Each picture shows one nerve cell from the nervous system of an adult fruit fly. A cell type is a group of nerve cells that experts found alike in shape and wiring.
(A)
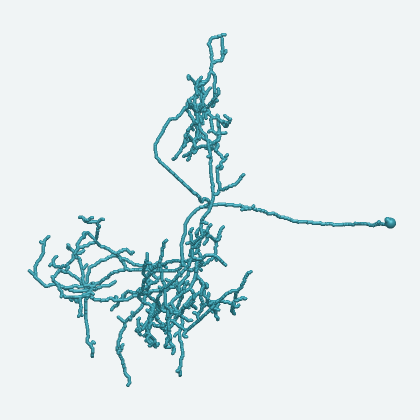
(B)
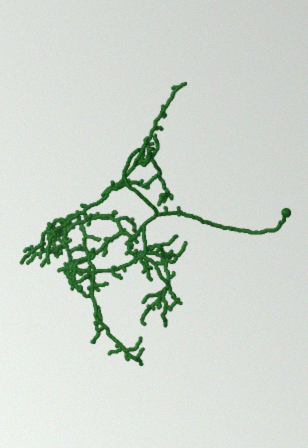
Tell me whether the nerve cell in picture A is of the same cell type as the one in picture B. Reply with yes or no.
no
